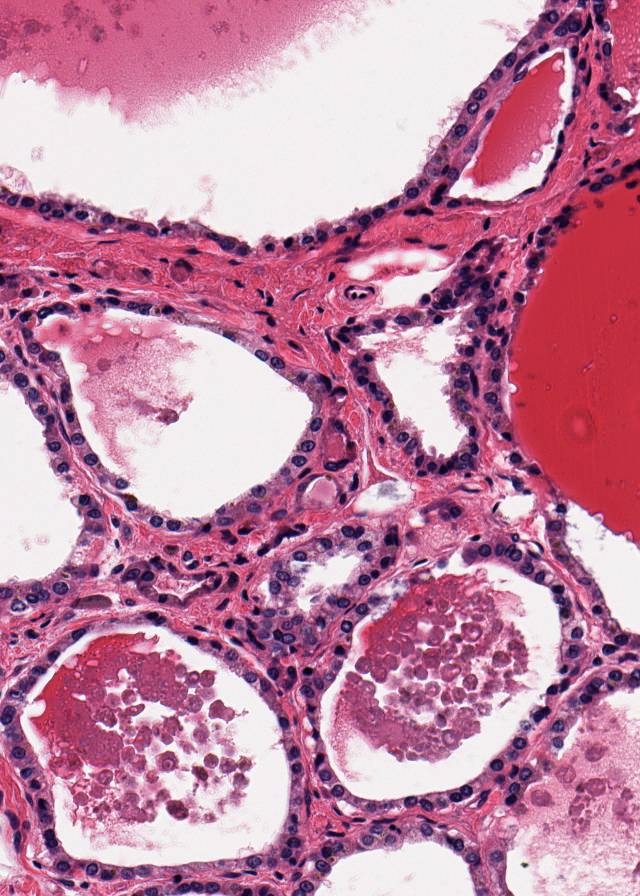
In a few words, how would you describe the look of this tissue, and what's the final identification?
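Notice how rounded and oval spaces of differing size fill the field, with narrow bands of tissue between them. A single layer of cuboidal to flattened epithelial cells lines each space. Those cells have round, darkly stained nuclei. At the right edge, the large space holds dense, homogeneous deep red material. This is thyroid.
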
